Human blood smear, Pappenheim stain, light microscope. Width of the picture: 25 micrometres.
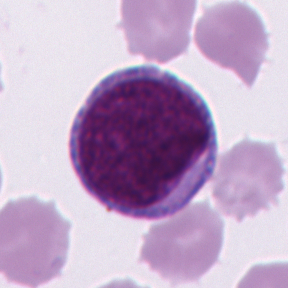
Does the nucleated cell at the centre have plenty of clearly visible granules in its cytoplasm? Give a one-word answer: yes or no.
No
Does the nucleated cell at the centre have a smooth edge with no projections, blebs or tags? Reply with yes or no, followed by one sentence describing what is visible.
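Yes. The cell's outline is round and smooth.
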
